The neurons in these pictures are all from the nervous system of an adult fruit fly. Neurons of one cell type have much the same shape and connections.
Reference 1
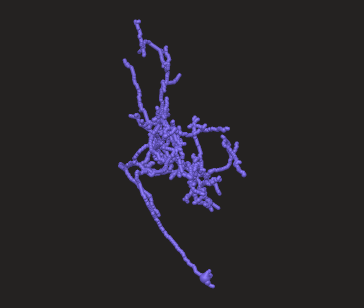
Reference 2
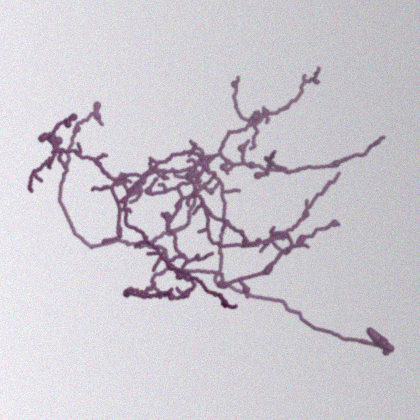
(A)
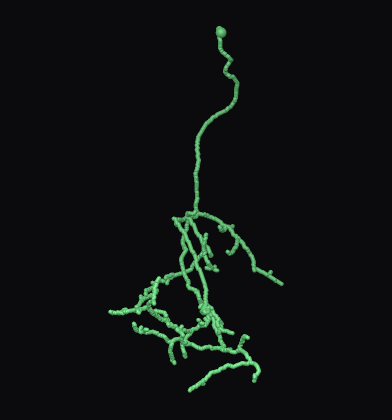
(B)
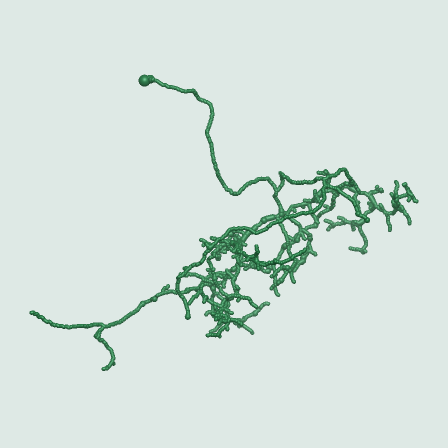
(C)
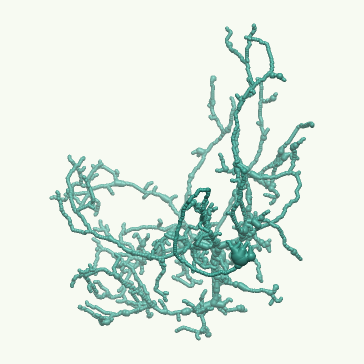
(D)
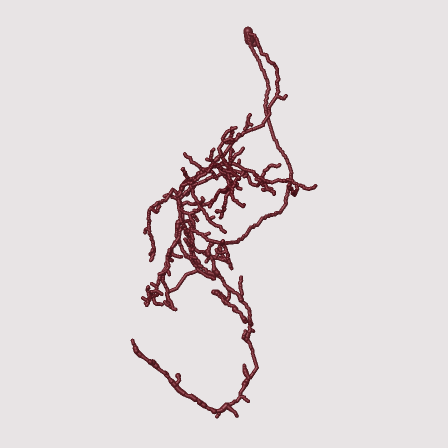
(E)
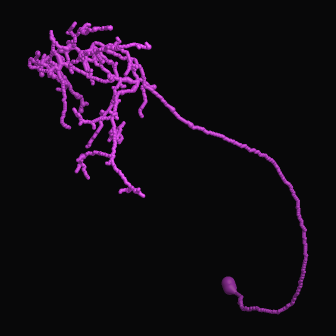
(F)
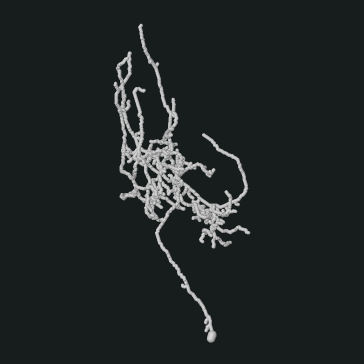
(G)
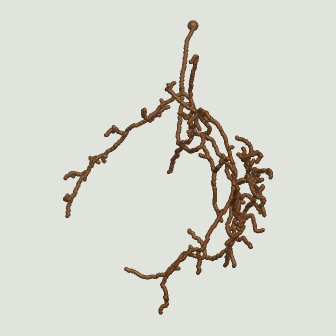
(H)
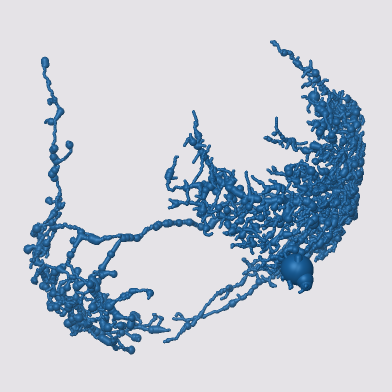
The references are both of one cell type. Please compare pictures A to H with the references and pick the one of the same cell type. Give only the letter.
F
